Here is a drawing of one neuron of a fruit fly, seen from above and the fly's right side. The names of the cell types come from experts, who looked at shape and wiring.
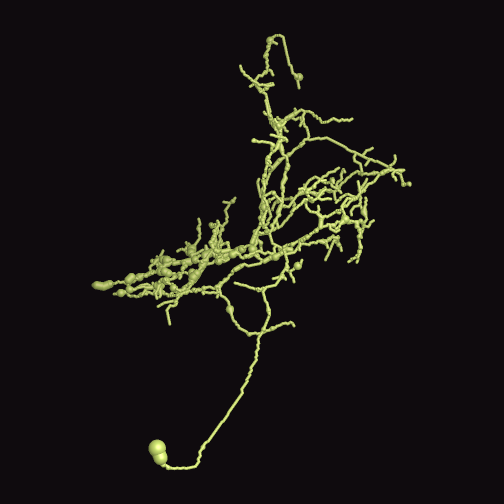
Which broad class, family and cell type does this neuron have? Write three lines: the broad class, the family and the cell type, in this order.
central-brain intrinsic neuron
hemilineage TRdl_b
GNG421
